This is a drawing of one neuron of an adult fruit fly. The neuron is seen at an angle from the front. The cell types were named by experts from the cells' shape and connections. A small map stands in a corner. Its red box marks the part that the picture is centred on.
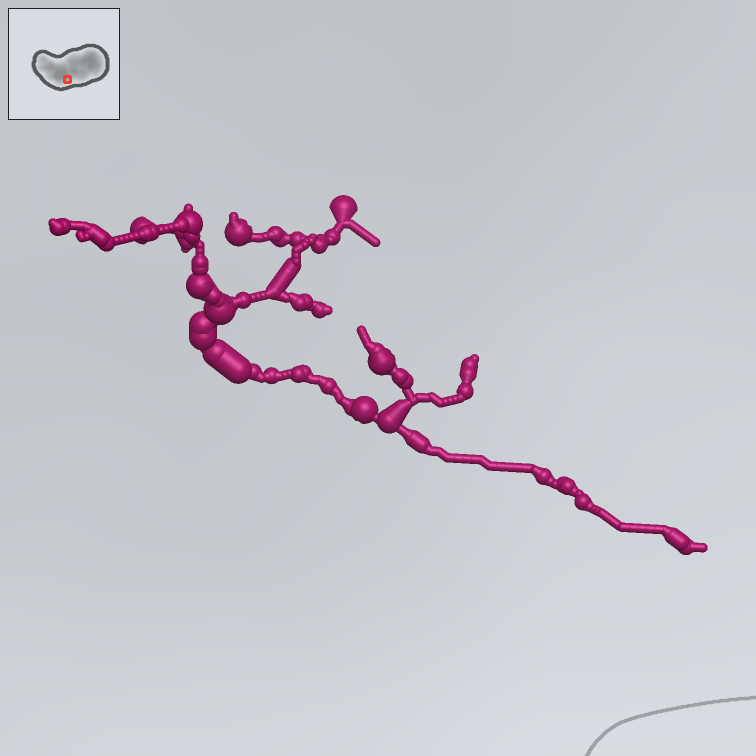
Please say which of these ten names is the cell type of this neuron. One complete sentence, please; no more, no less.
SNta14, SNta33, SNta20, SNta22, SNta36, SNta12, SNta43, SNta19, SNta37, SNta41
This neuron carries the cell type designation SNta37.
